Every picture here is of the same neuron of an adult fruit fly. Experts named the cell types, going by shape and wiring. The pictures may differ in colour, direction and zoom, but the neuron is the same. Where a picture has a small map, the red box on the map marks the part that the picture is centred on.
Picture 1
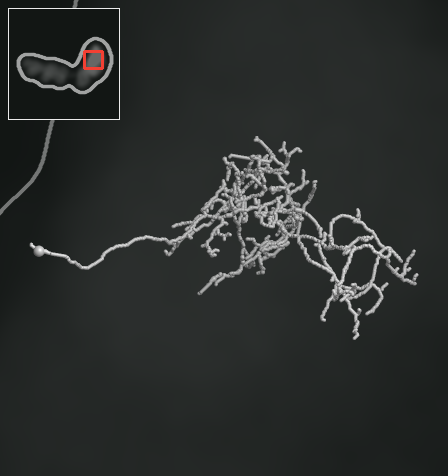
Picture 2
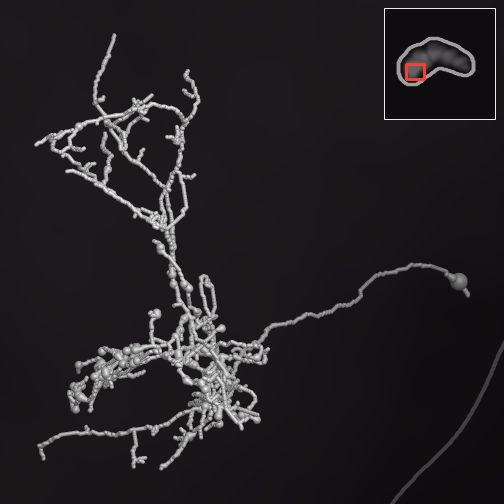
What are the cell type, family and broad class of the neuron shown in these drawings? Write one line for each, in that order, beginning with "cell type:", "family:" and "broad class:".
cell type: SIP070
family: hemilineage DM6_dorso_lateral
broad class: central-brain intrinsic neuron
